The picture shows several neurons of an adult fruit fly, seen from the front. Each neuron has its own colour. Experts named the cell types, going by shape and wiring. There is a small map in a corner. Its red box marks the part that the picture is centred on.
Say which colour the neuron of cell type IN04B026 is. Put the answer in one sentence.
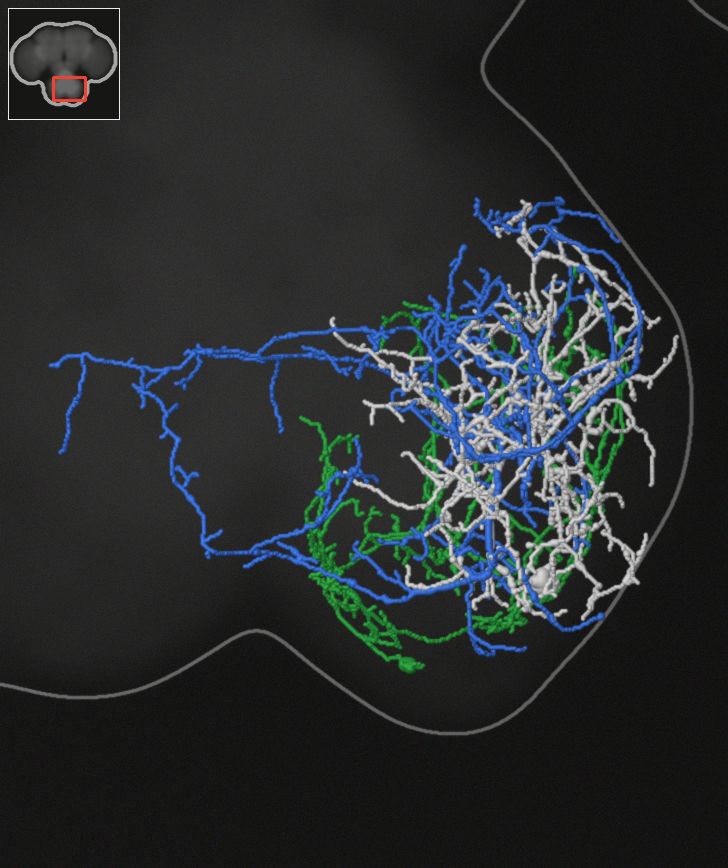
The colour is green.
